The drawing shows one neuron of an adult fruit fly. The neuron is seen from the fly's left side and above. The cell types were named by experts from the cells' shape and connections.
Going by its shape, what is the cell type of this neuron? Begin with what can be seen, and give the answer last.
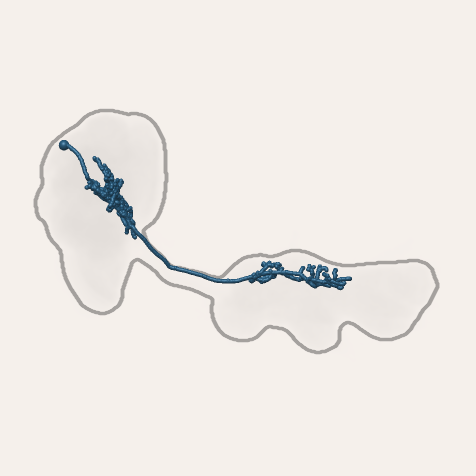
As drawn here it is wider than it is tall. This is a descending neuron. The cell type is DNa09.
